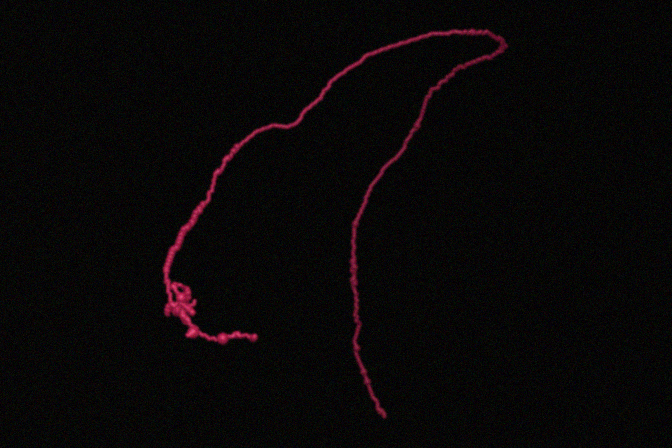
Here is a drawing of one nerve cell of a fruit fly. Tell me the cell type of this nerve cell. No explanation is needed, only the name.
ORN_VA3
